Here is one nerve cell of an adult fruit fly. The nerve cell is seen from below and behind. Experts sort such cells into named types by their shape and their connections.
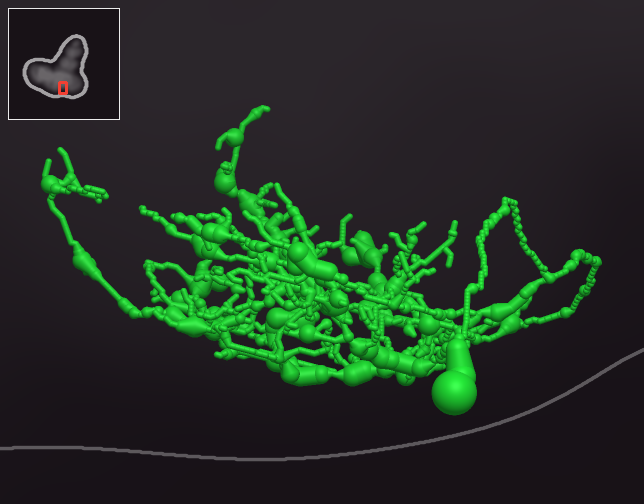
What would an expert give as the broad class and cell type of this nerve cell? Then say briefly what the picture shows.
It is a central-brain intrinsic neuron. It is of cell type CB2365. Dozens of branch ends can be seen. As drawn here it is wider than it is tall.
